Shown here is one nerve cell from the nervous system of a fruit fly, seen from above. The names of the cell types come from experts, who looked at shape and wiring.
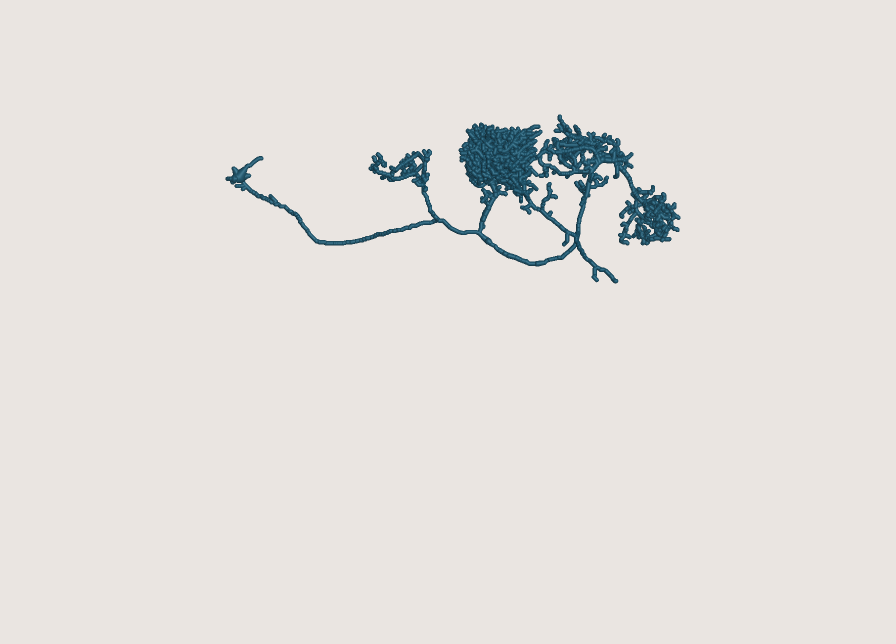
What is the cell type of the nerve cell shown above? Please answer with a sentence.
The cell type is MBON05.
